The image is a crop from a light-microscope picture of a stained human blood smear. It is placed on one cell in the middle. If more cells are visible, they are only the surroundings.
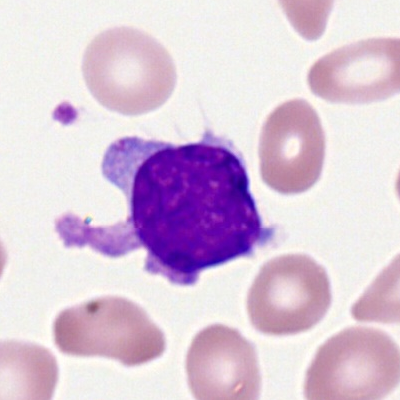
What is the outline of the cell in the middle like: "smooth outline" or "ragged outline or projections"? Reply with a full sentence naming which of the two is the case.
This cell's outline is not smooth but rough.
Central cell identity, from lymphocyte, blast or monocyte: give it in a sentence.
In the center of this field lies a lymphocyte.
